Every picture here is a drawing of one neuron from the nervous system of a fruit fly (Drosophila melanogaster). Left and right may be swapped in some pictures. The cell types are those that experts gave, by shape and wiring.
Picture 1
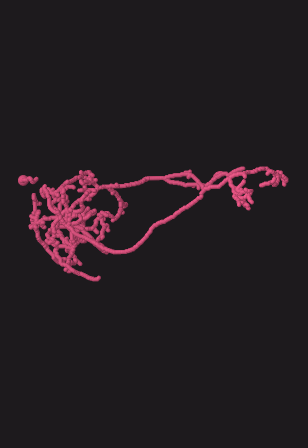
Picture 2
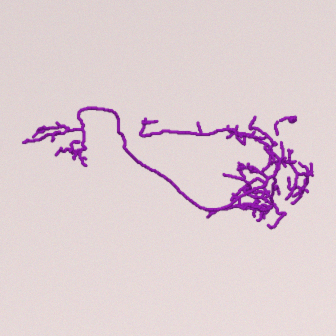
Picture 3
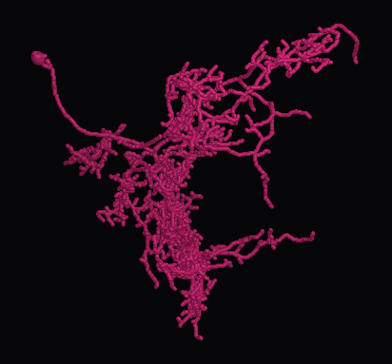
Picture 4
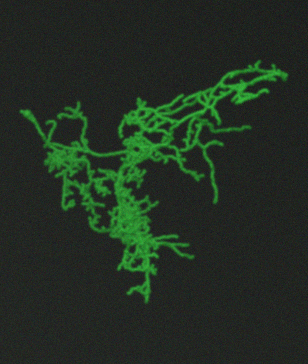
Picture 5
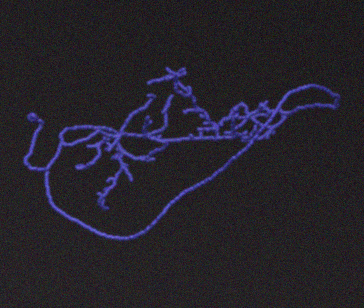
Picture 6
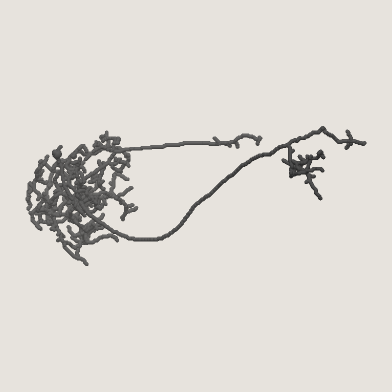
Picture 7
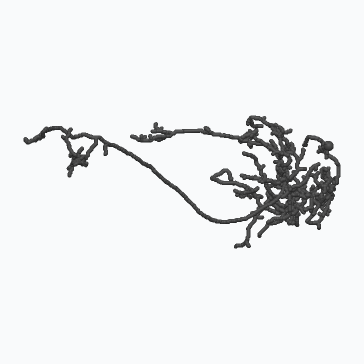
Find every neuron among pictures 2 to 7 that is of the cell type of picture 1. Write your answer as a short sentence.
Picture 2, picture 6 and picture 7 are of the same cell type.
